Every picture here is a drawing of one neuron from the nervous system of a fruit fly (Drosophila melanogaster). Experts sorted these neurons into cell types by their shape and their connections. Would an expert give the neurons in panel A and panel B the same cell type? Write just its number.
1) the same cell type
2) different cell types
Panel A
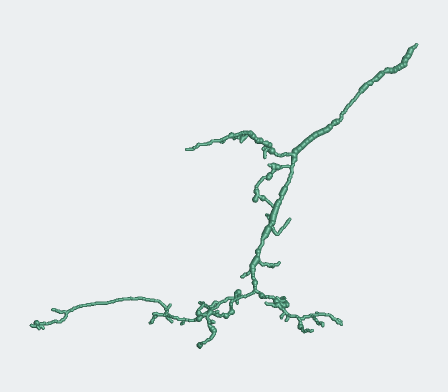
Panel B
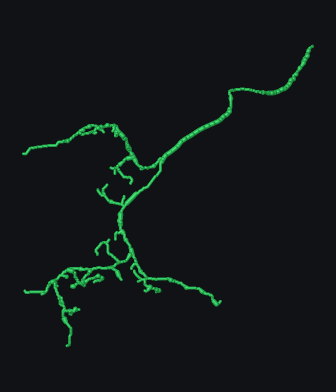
1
